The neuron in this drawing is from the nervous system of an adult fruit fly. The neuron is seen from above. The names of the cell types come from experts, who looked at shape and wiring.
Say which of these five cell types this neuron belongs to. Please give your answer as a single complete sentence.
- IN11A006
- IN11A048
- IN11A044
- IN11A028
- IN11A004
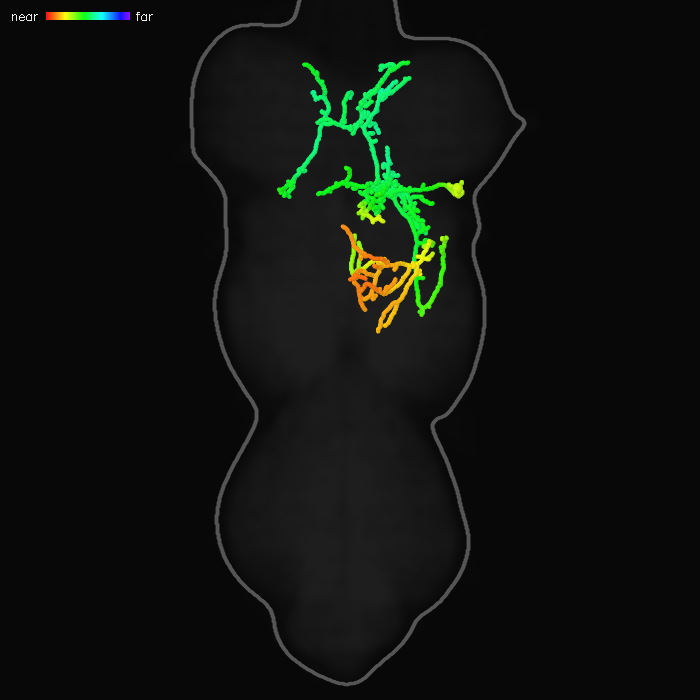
The neuron is of cell type IN11A004.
